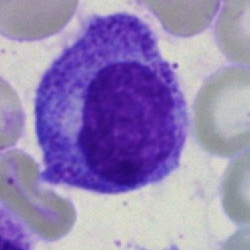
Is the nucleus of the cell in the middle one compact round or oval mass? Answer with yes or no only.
Yes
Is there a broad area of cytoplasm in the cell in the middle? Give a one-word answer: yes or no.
Yes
